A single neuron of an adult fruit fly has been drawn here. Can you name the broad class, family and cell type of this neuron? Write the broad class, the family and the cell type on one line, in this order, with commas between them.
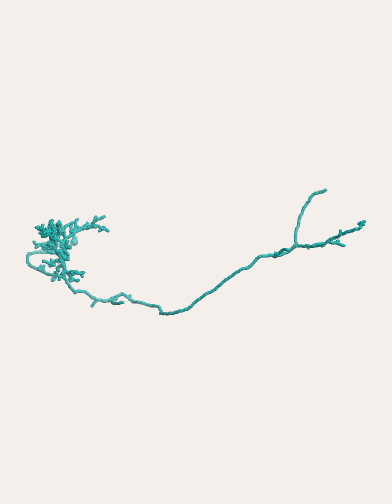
nerve-cord intrinsic neuron, hemilineage 19B, IN19B091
